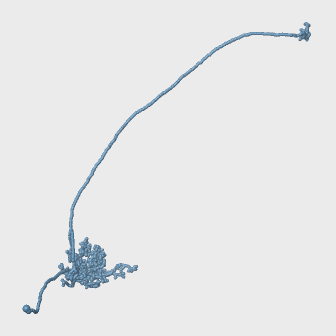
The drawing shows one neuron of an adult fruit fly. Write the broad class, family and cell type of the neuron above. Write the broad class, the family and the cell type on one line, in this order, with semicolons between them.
central-brain intrinsic neuron; hemilineage VLPl&d1_lateral; WED047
